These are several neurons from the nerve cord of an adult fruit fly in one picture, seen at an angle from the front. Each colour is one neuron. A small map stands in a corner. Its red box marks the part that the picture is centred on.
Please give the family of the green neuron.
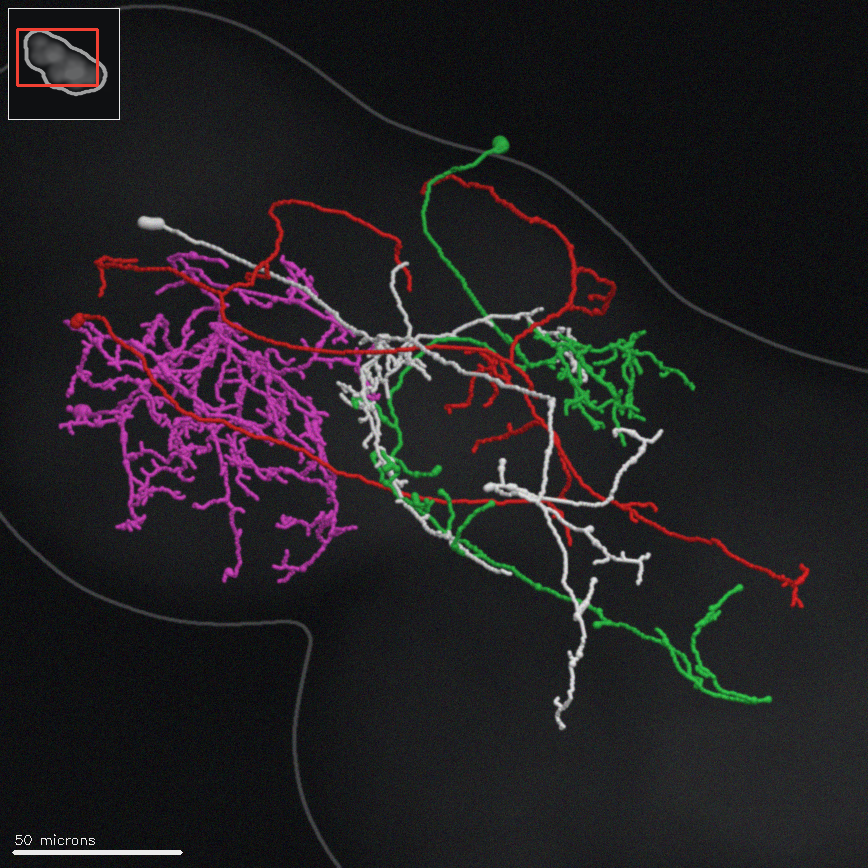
hemilineage 07B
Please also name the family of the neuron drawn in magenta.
hemilineage 04B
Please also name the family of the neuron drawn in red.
hemilineage 18B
